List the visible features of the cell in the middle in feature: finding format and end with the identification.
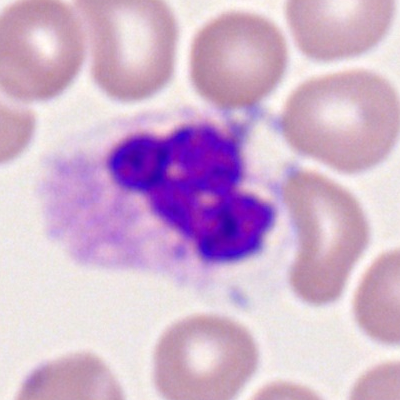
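Lobes: several, clumped close together
Chromatin: dark purple, coarsely clumped
Cytoplasm: pale lilac
Granules: fine, lilac, filling the cytoplasm
Cell: segmented neutrophil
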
